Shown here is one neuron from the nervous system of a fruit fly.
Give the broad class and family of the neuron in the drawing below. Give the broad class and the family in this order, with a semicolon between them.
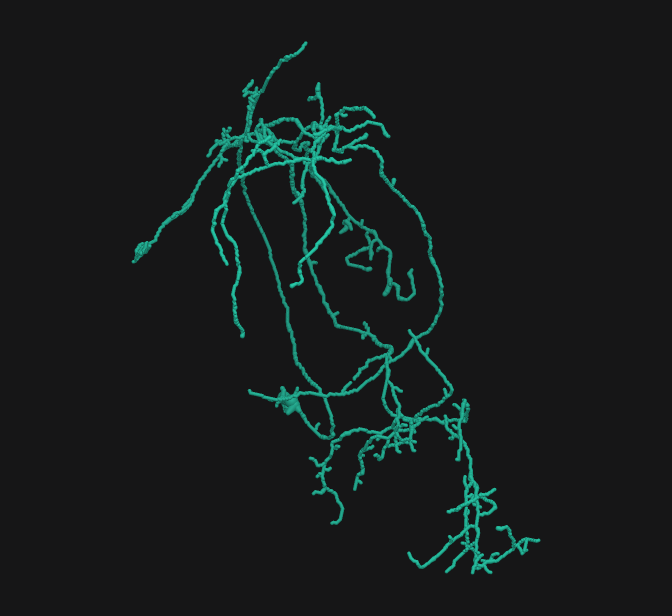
central-brain intrinsic neuron; hemilineage SLPav2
